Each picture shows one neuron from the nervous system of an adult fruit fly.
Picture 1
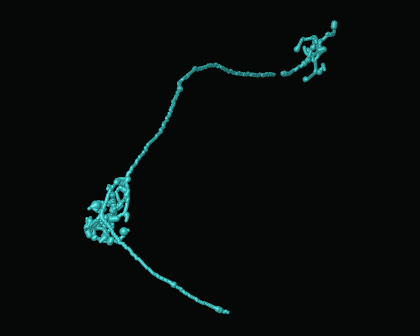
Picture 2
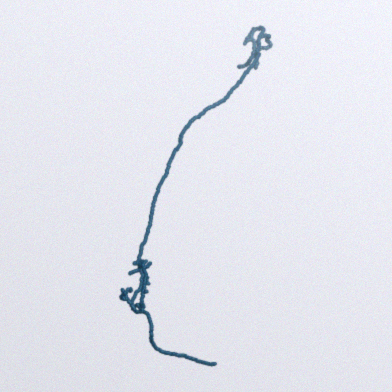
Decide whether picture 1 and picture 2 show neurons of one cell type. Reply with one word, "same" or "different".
same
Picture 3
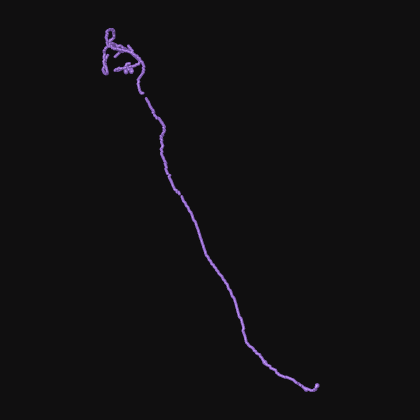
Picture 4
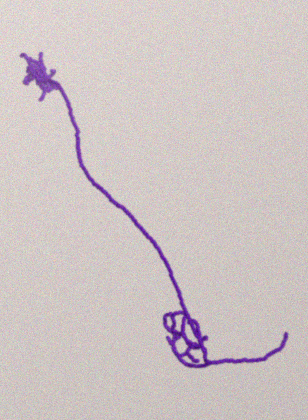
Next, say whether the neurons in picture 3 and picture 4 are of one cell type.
different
